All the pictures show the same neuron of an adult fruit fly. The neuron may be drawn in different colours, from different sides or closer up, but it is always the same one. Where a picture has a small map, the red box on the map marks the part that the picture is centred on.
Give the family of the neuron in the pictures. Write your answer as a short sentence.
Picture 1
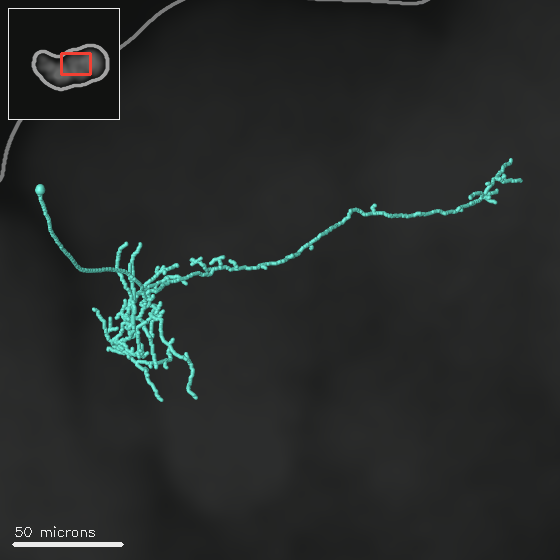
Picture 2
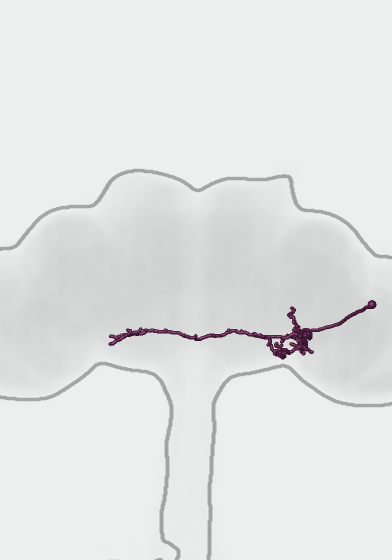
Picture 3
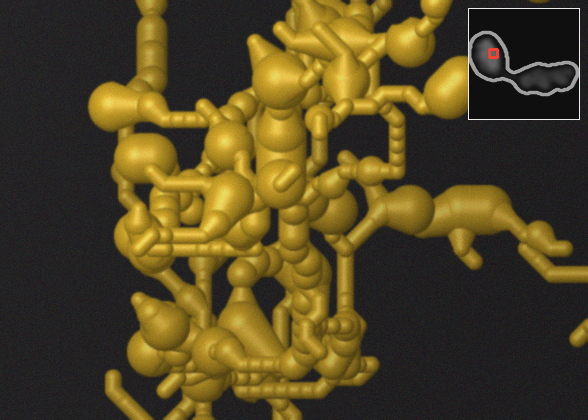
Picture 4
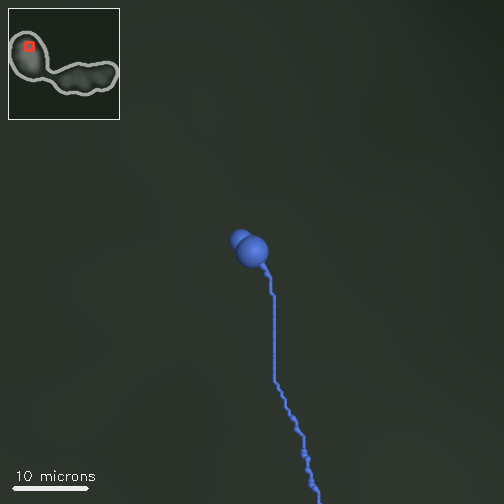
The family is hemilineage LHl4_posterior.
